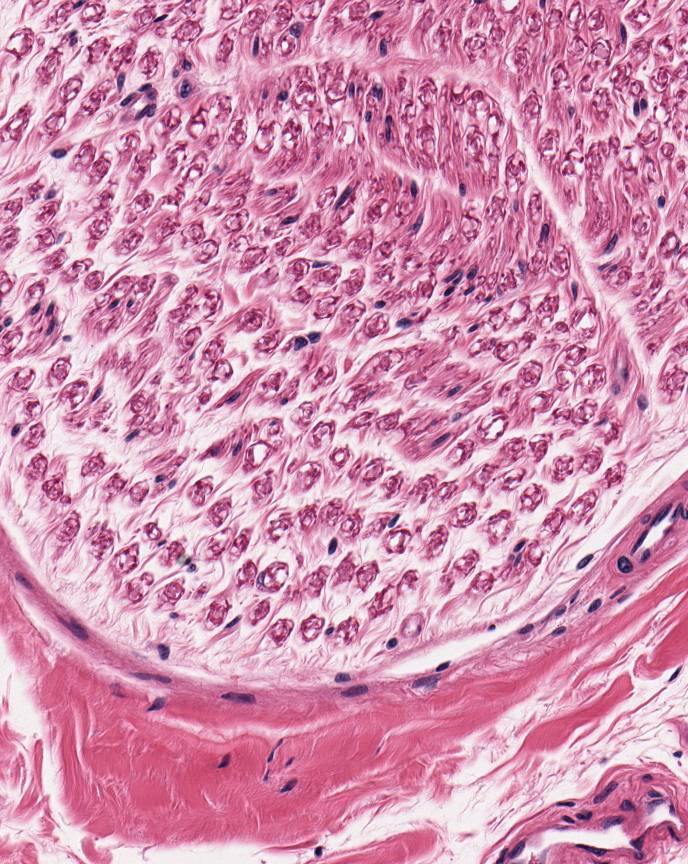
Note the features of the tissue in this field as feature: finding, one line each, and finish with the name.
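Bundle: large, rounded, fibres cut across, upper two-thirds
Nuclei: small, dark-blue, oval to elongated, single, far fewer than profiles
Between profiles: pale, loose, wispy pink tissue with small clear gaps
Sheath: thin, layered, lower edge, flattened elongated nuclei along its curve
Name: tibial nerve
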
